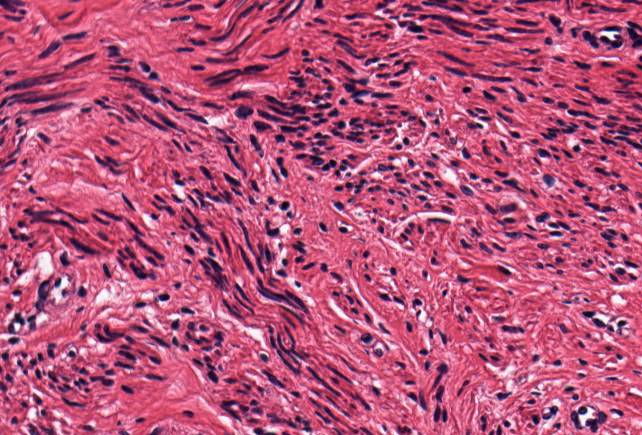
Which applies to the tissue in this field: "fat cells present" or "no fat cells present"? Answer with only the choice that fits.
No fat cells present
